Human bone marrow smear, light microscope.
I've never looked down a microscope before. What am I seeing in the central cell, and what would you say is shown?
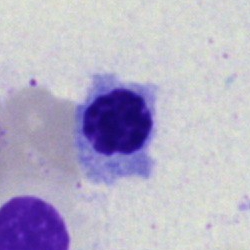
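Notice how dense the chromatin is, dark purple and coarsely clumped. Look closely and you will see no nucleoli in the nucleus. Then the cytoplasm: pale blue, with no granules to be seen. What you are looking at is an erythroblast.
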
